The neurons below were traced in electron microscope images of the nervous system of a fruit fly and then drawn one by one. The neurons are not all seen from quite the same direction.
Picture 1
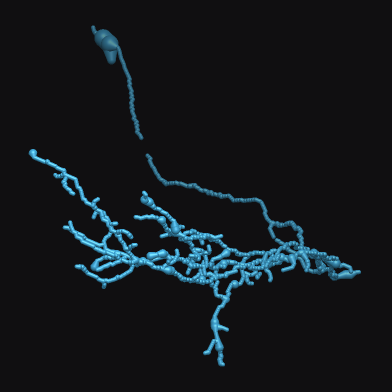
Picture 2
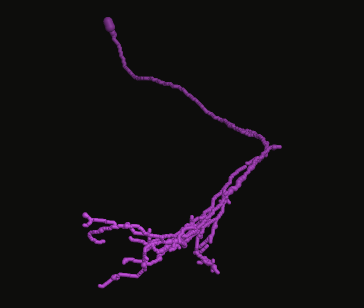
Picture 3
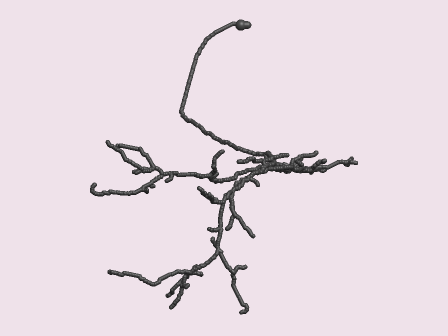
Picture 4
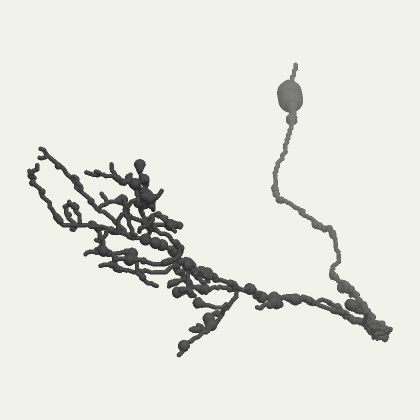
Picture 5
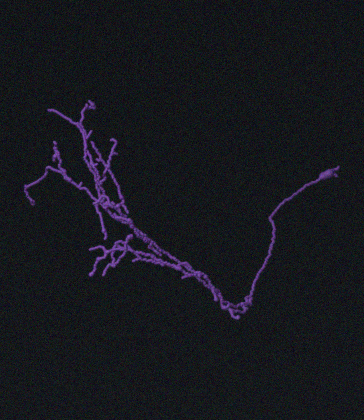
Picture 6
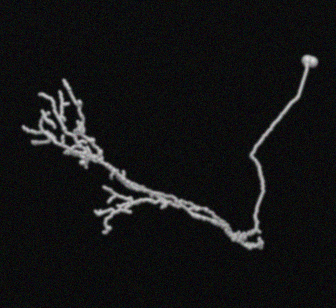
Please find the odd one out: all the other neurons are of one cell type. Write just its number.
3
